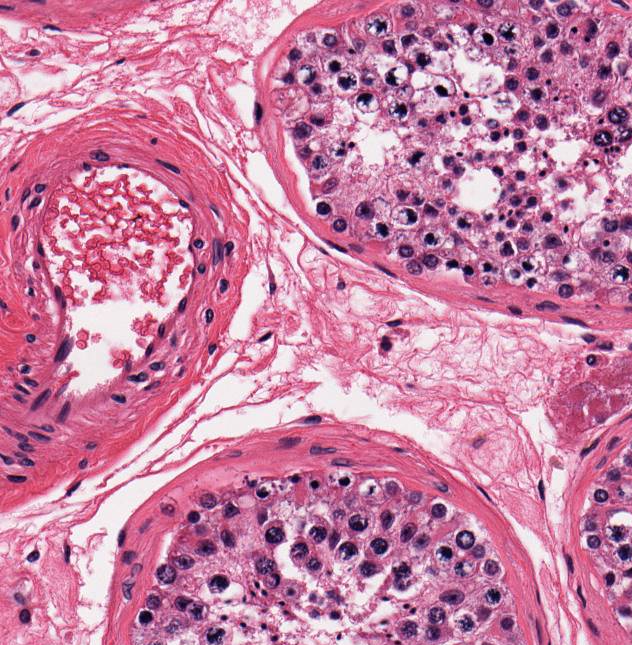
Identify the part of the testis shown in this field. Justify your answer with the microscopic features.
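Part: seminiferous tubule. Decisive: stratified epithelium many cells deep, little lumen; many cells with large round nuclei, coarsely clumped dark chromatin; thin pink boundary holding flattened nuclei.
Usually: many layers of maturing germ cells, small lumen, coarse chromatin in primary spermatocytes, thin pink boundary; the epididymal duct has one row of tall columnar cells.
Vessel at left: thick wall, concentric spindle-shaped nuclei.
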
